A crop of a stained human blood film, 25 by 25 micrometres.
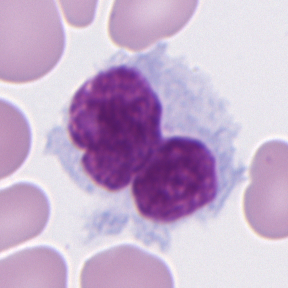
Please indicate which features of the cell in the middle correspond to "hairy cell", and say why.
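Let's start with the edge of the cytoplasm: it's ragged, with fine, hair-like projections, and that is what goes with a hairy cell.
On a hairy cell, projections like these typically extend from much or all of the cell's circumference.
Next, the two lobes: they lie on a diagonal, one toward the upper left and the other toward the lower right. The chromatin is dark purple and coarsely mottled, with lighter streaks running through it. Around the nucleus the cytoplasm makes a broad rim, and you'll see it's widest on the upper-right side.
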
